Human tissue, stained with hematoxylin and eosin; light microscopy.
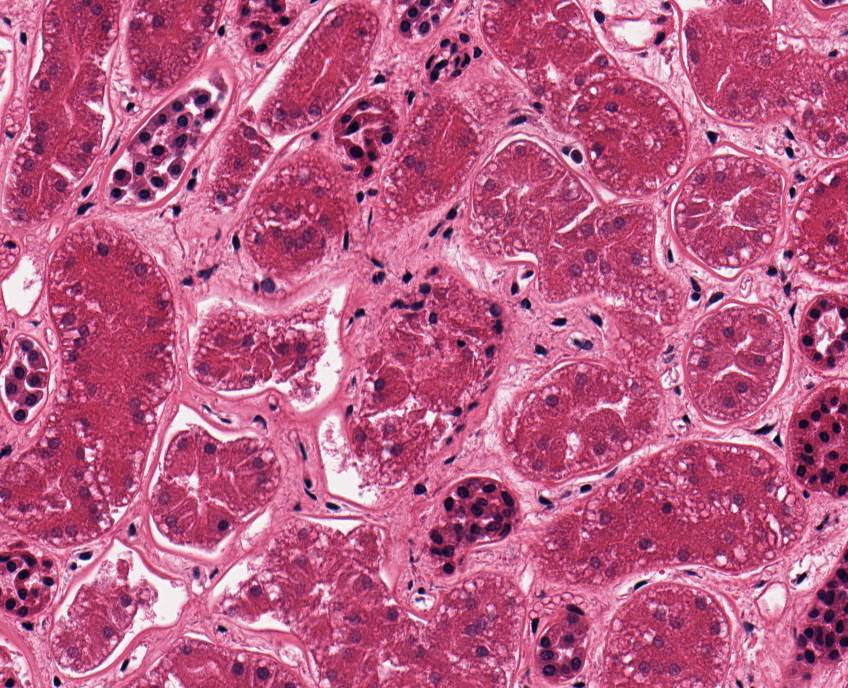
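Renal cortex, H&E. Rounded and elongated tubular profiles packed in many planes; narrow stromal bands between. Most lined by tall cells, abundant granular eosinophilic cytoplasm nearly filling the profile; lumens small, slit-like or star-shaped. Large-tubule nuclei small, round, toward cell base. Smaller profiles, mainly left and right edges and lower centre: crowded dark round nuclei, little cytoplasm.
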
